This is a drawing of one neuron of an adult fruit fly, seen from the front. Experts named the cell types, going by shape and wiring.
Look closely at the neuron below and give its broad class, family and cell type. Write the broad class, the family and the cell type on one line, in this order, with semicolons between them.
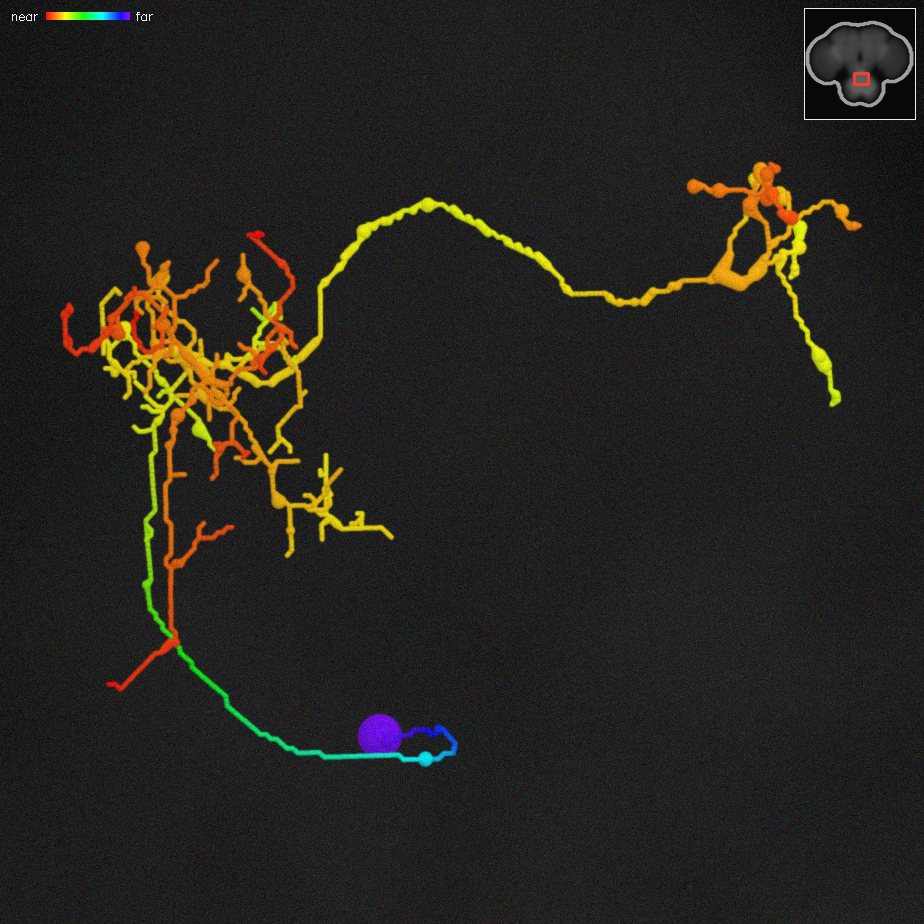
nerve-cord intrinsic neuron; hemilineage 06A; IN06A108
